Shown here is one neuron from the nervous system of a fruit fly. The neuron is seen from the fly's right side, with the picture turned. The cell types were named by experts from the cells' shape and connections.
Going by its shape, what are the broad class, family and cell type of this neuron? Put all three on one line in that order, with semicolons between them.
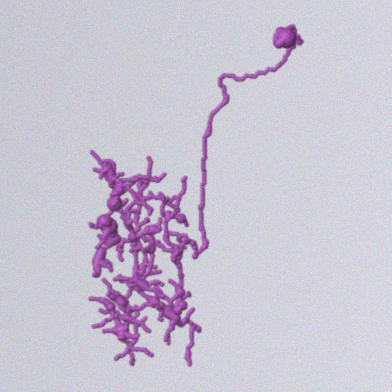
optic-lobe intrinsic neuron; LPi; LPi3a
